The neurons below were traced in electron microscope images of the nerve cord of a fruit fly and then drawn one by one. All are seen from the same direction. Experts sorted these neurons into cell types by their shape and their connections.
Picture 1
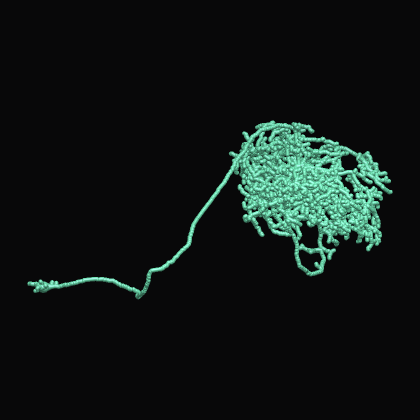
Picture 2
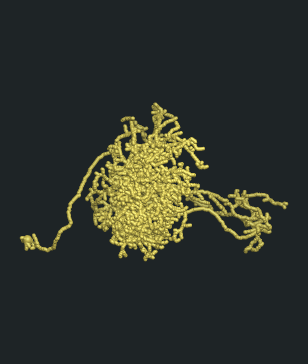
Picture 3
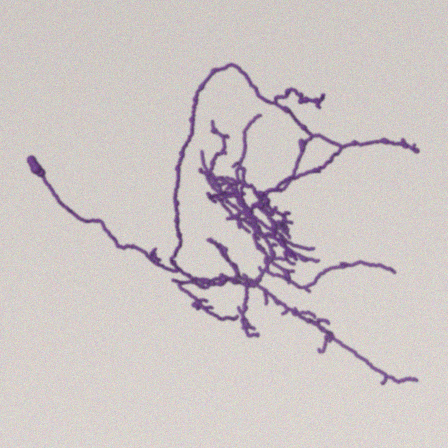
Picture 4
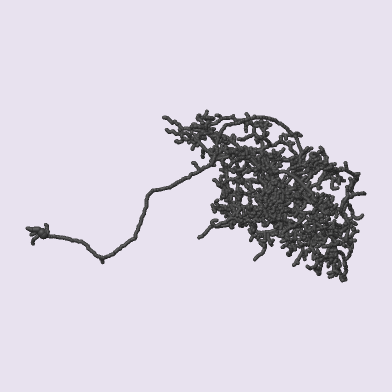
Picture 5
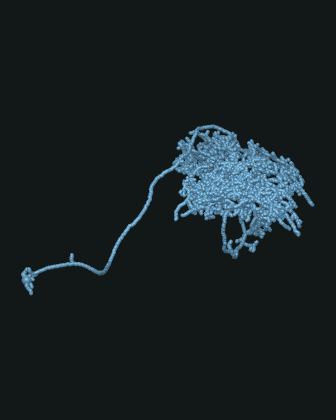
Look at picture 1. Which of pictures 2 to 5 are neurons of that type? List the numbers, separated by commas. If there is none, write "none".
2, 4, 5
